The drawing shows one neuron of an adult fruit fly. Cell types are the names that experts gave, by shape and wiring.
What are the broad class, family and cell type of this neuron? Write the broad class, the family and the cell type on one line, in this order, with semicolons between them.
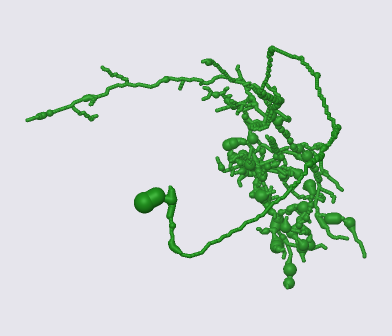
central-brain intrinsic neuron; hemilineage SLPpl3; CB1178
